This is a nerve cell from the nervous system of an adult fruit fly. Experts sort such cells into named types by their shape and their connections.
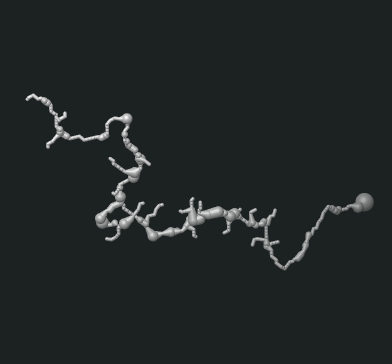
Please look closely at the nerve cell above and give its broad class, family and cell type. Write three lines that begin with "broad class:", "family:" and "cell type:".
broad class: optic-lobe intrinsic neuron
family: Dm
cell type: Dm3b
